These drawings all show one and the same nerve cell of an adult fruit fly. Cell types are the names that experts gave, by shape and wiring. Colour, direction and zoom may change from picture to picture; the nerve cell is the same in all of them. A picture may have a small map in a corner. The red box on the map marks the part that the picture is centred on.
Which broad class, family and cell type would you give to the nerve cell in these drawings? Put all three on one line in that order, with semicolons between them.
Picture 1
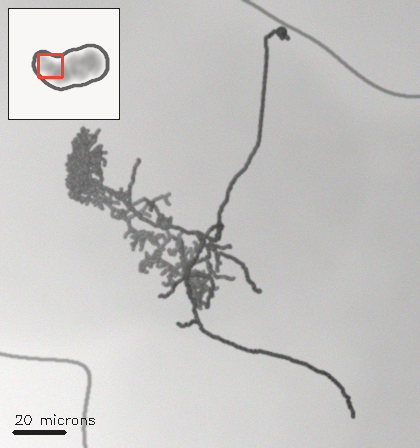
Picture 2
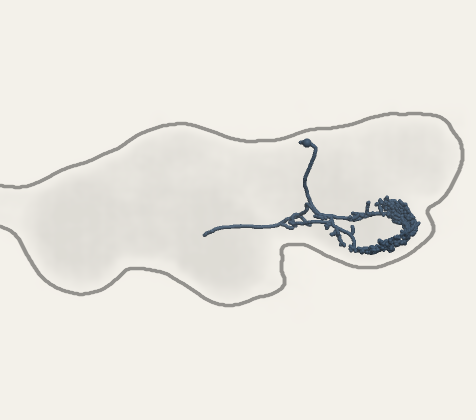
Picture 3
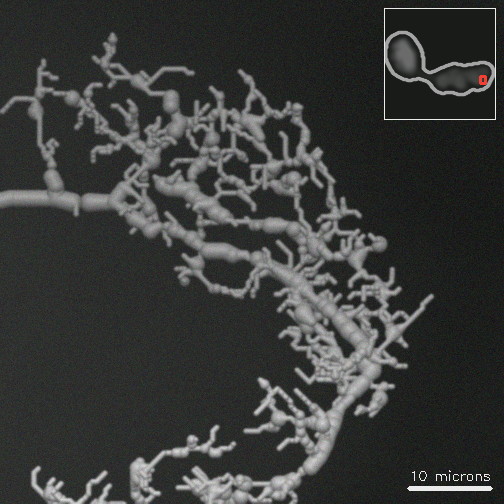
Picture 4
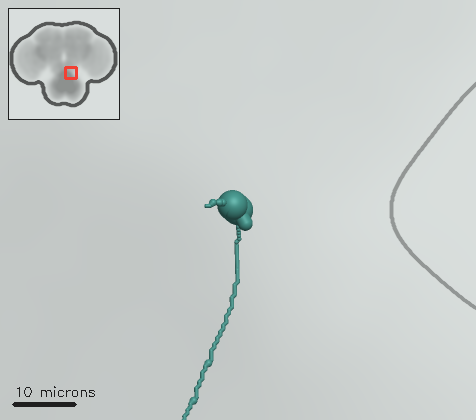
nerve-cord intrinsic neuron; hemilineage 23B; IN23B031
